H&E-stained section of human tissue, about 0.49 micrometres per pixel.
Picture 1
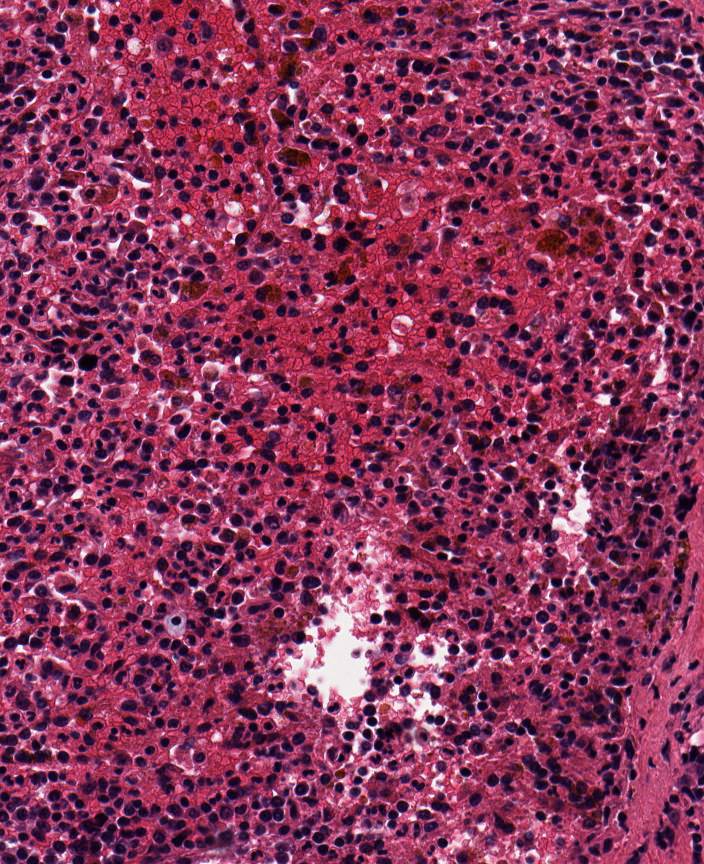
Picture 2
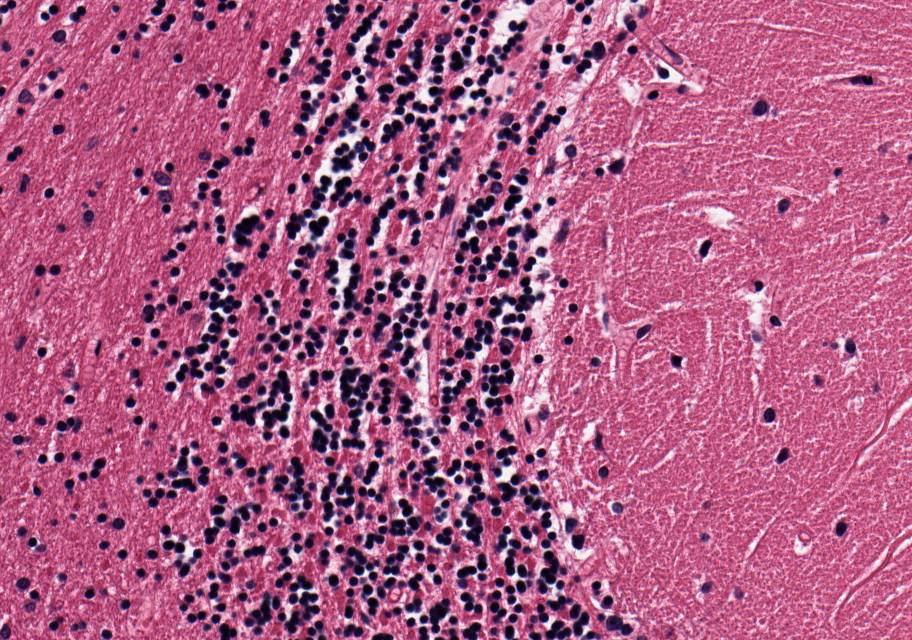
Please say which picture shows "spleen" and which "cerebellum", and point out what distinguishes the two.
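Of the two, picture 1 is spleen and picture 2 is cerebellum. Picture 1 is a diffuse, densely cellular sheet with no glands, tubules or epithelial lining. Coarse golden-brown pigment lies in scattered cells, most conspicuously in the upper part of the field. A vertical band of pink fibrous tissue with elongated spindle-shaped nuclei runs along the lower right edge. No fat cells are present. In picture 2, a broad band of densely packed small dark nuclei runs from top to bottom through the left-centre. These nuclei are small, round and deeply stained with haematoxylin, with almost no visible cytoplasm. To the right of the band lies pale pink, finely granular neuropil with only sparse scattered nuclei. To its left the tissue is pink and fibrillary, with obliquely running fibres and scattered small nuclei.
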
